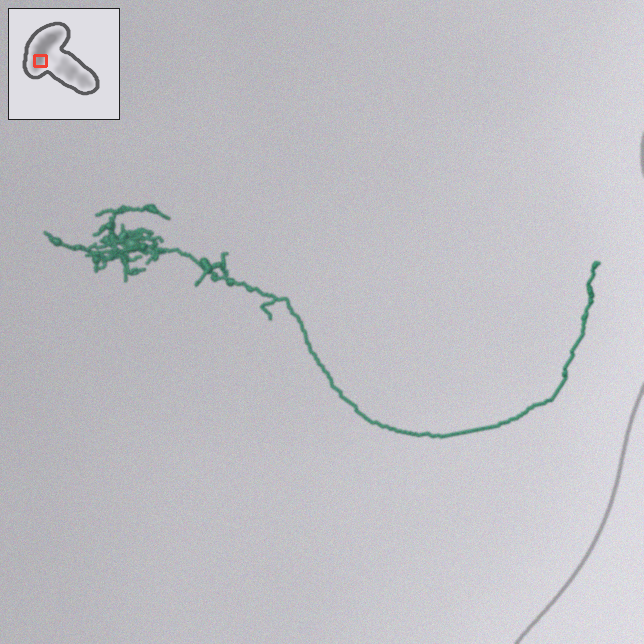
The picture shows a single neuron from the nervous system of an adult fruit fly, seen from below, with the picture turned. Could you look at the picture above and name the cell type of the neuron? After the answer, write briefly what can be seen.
It is of cell type Tm5c. This is an optic-lobe intrinsic neuron. As drawn here it is wider than it is tall.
